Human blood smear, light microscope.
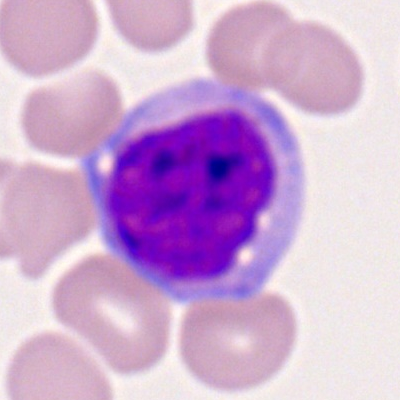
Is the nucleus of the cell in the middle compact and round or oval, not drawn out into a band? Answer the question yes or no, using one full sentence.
Yes, in this cell the nucleus is one compact, round or oval mass.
